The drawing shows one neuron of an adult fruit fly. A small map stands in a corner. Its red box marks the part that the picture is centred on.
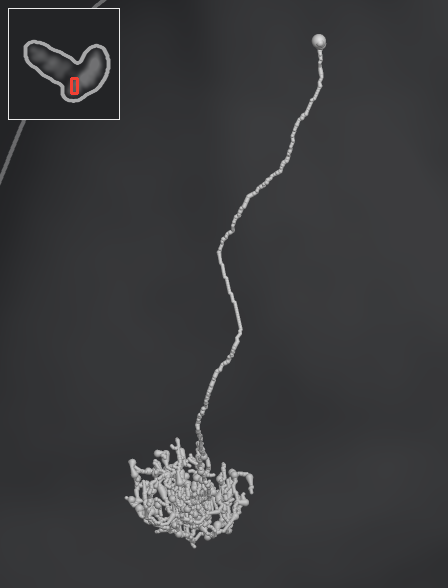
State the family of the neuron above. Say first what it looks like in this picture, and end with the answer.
The cell body is at the upper right of the picture. In this view it is more than twice as tall as it is wide. This is an optic-lobe intrinsic neuron. The family is Pm.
